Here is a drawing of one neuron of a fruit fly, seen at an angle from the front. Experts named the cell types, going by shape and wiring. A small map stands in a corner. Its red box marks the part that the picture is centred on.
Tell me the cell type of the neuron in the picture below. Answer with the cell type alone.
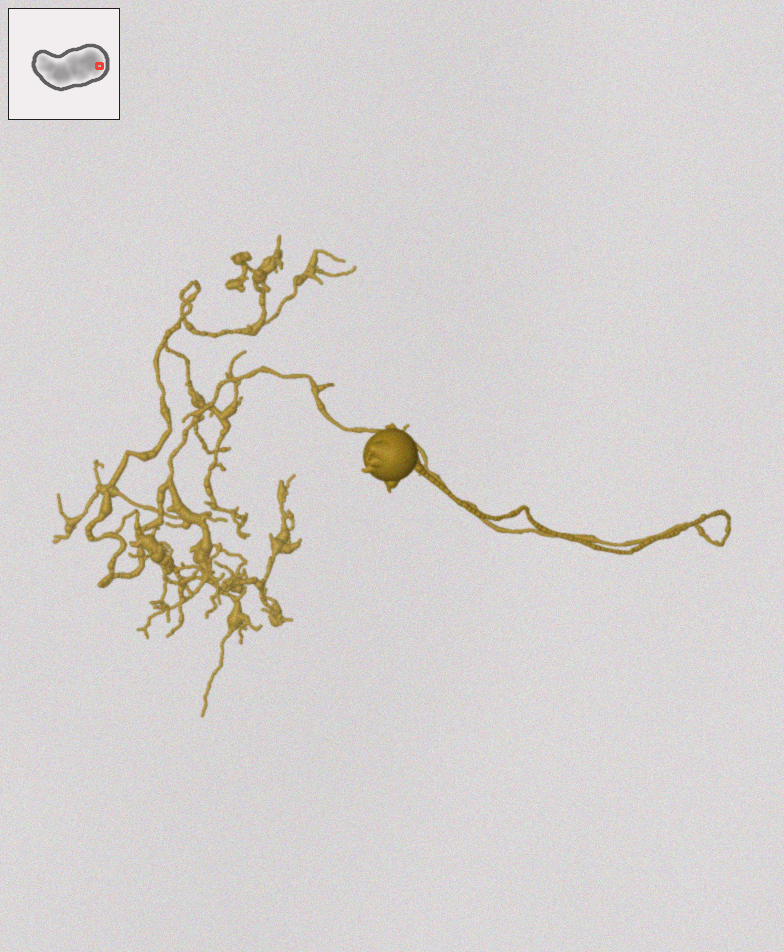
Cm1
